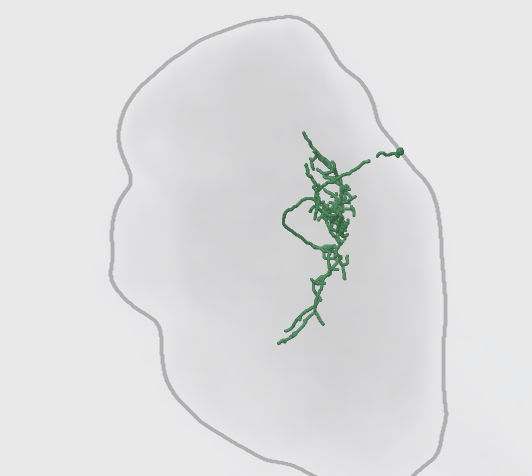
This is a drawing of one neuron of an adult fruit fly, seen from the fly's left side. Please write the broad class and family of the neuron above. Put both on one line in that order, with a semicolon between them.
central-brain intrinsic neuron; hemilineage DM6_central1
